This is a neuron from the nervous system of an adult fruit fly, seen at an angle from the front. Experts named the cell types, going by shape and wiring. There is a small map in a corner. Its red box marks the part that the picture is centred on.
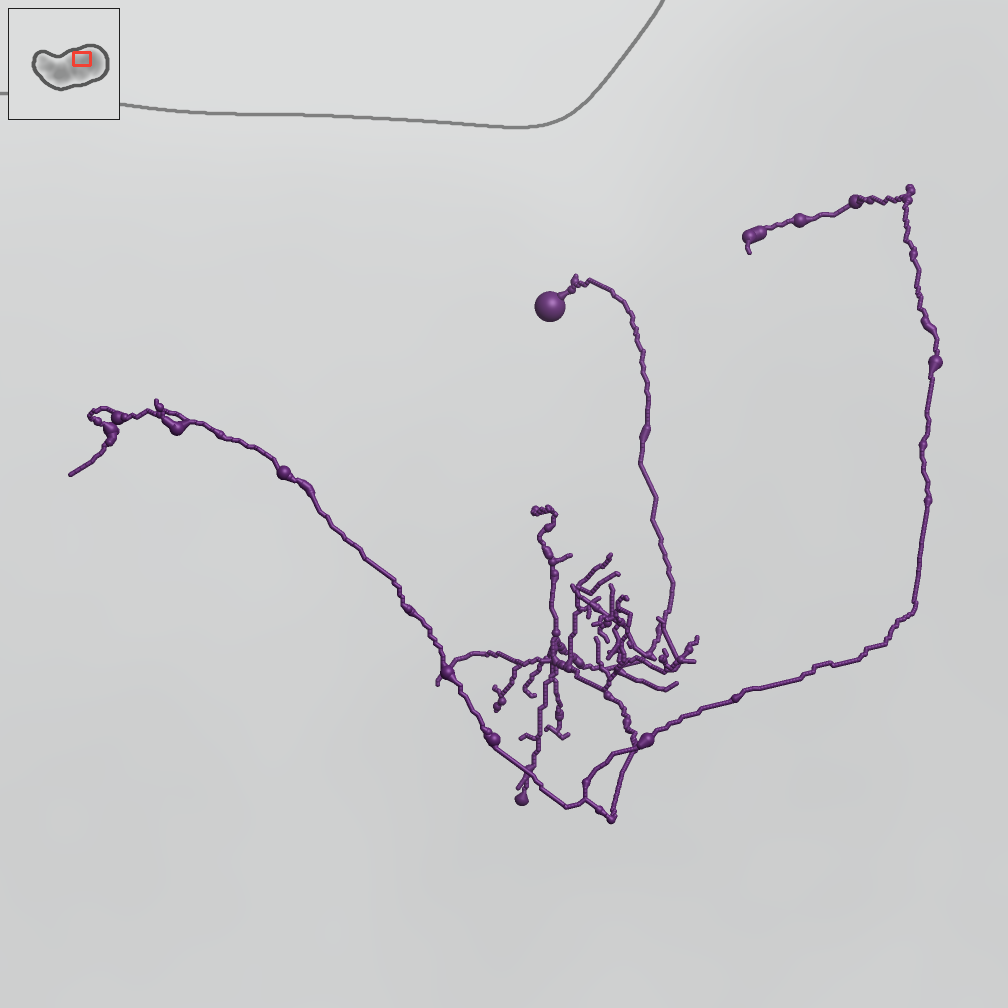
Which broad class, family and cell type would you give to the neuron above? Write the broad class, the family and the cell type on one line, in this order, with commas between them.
central-brain intrinsic neuron, class CX, FS1B_b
